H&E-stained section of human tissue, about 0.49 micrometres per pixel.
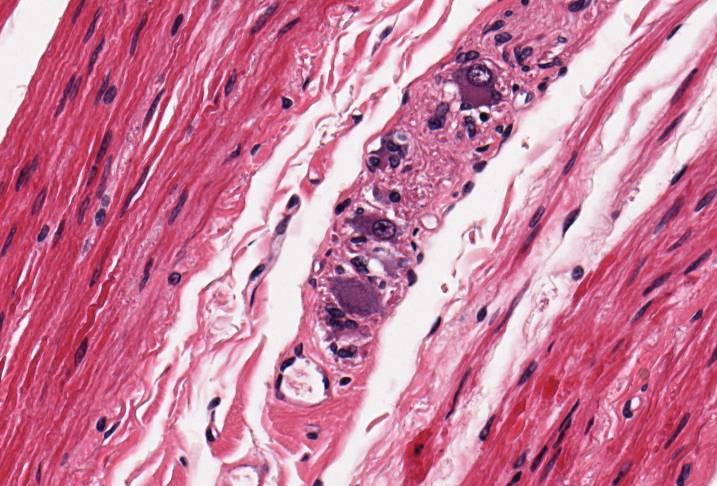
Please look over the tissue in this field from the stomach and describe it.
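Central field: elongated cell cluster, running parallel to the muscle fibres. Empty white clefts separate it from the muscle on both sides. Muscle: deeply pink cytoplasm; nuclei elongated, lying along the fibre length.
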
